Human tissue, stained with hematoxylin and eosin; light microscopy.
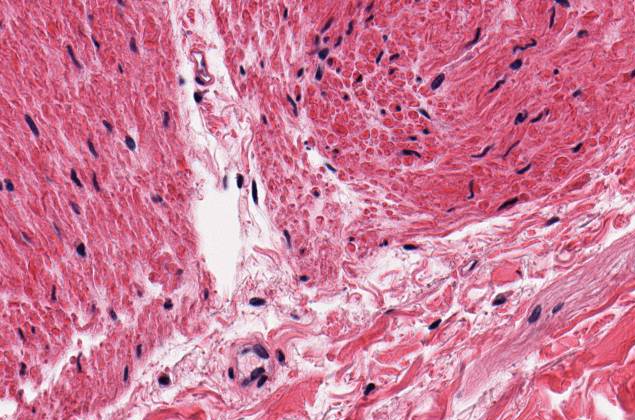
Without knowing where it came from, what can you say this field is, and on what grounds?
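Smooth muscle, in bundles, occupying most of the field. Left part: cells run lengthwise, top to bottom and obliquely. Upper right: bundle cut across, many small rounded cell profiles.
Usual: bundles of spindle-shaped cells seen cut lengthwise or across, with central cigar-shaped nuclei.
Nuclei here: dark, elongated, cigar-shaped. Lower right: connective tissue.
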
